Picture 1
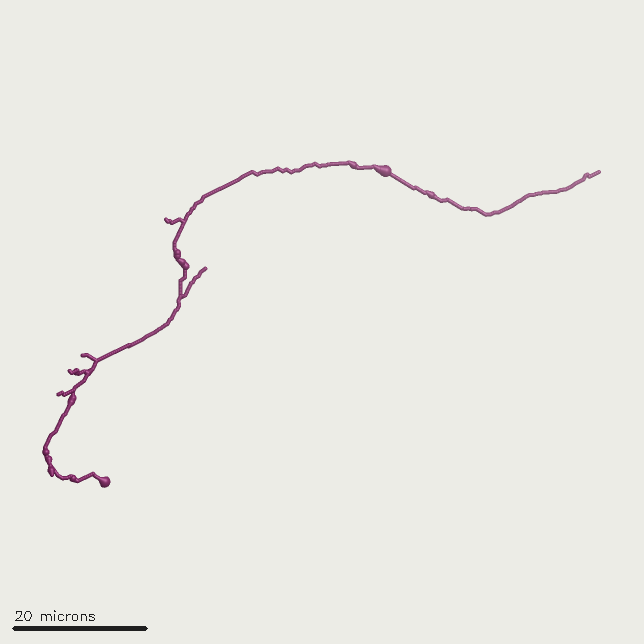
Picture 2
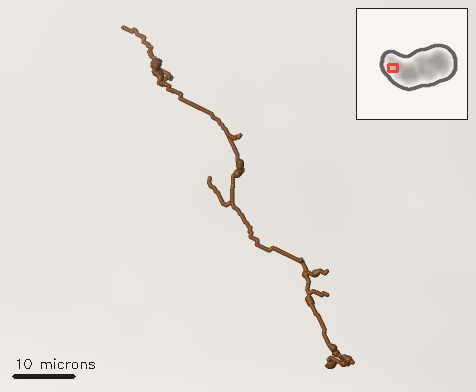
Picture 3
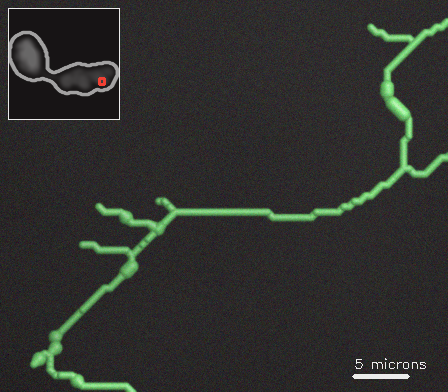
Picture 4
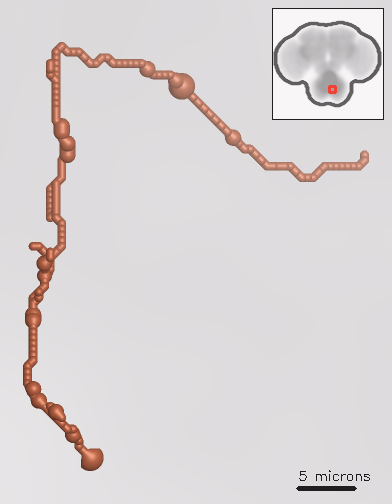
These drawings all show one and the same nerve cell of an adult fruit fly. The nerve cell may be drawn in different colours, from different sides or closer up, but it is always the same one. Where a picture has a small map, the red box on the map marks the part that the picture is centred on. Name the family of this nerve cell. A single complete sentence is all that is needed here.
The nerve cell is filed under family class chemosensory.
